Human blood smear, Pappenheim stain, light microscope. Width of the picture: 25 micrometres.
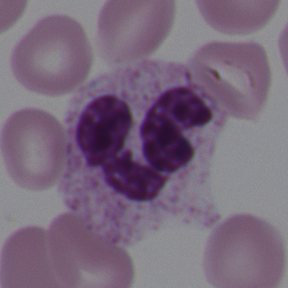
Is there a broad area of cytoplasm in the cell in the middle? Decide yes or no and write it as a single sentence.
Yes, the nucleus is surrounded by plentiful cytoplasm.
